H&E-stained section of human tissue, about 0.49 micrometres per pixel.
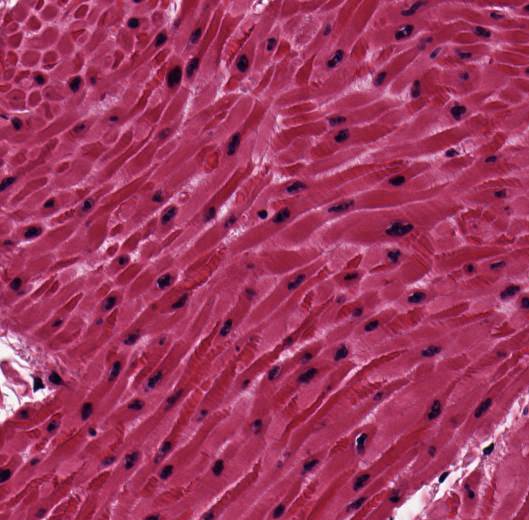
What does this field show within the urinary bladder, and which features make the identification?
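Smooth muscle. Closely packed fibres fill almost the whole field, running diagonally; at upper left they are cut across as rounded profiles.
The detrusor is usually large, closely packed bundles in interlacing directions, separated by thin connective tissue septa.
Only thin pale stromal strands separate the fibres here. Many fibres branch and join neighbours.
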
